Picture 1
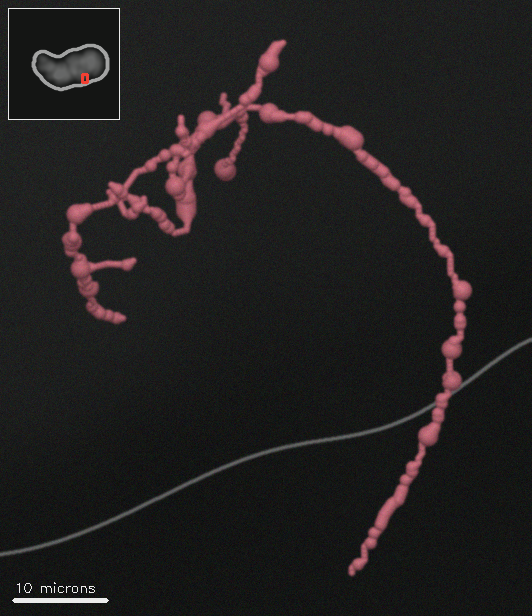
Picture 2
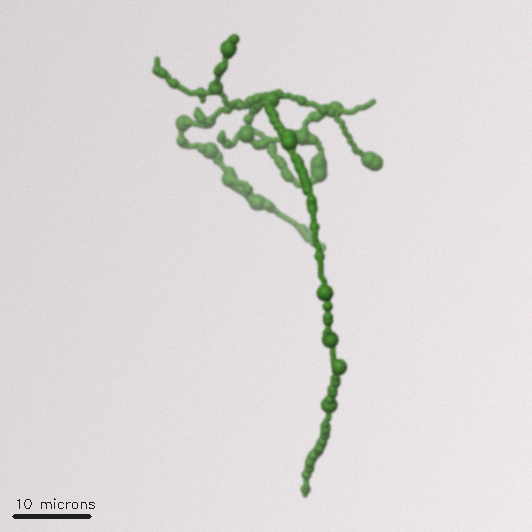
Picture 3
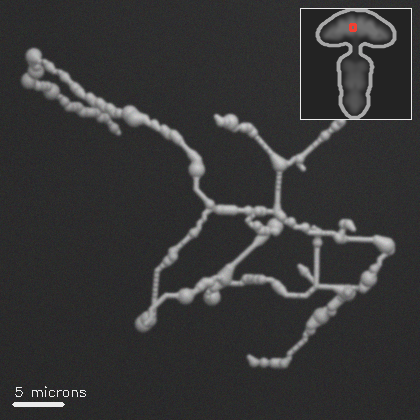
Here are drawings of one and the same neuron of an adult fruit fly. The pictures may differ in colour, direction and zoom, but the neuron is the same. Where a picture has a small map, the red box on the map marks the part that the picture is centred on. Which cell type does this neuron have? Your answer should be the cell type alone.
BM_MaPa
